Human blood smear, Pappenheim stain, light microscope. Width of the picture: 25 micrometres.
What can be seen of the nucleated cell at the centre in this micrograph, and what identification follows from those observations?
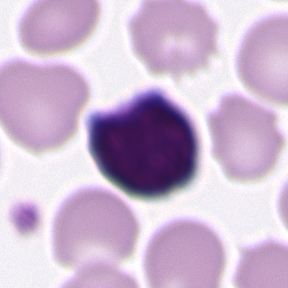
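Outline roughly round, slightly angular along the upper-left edge. Chromatin dense, dark purple, only faintly mottled. No granules or vacuoles visible. Typical lymphocyte.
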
